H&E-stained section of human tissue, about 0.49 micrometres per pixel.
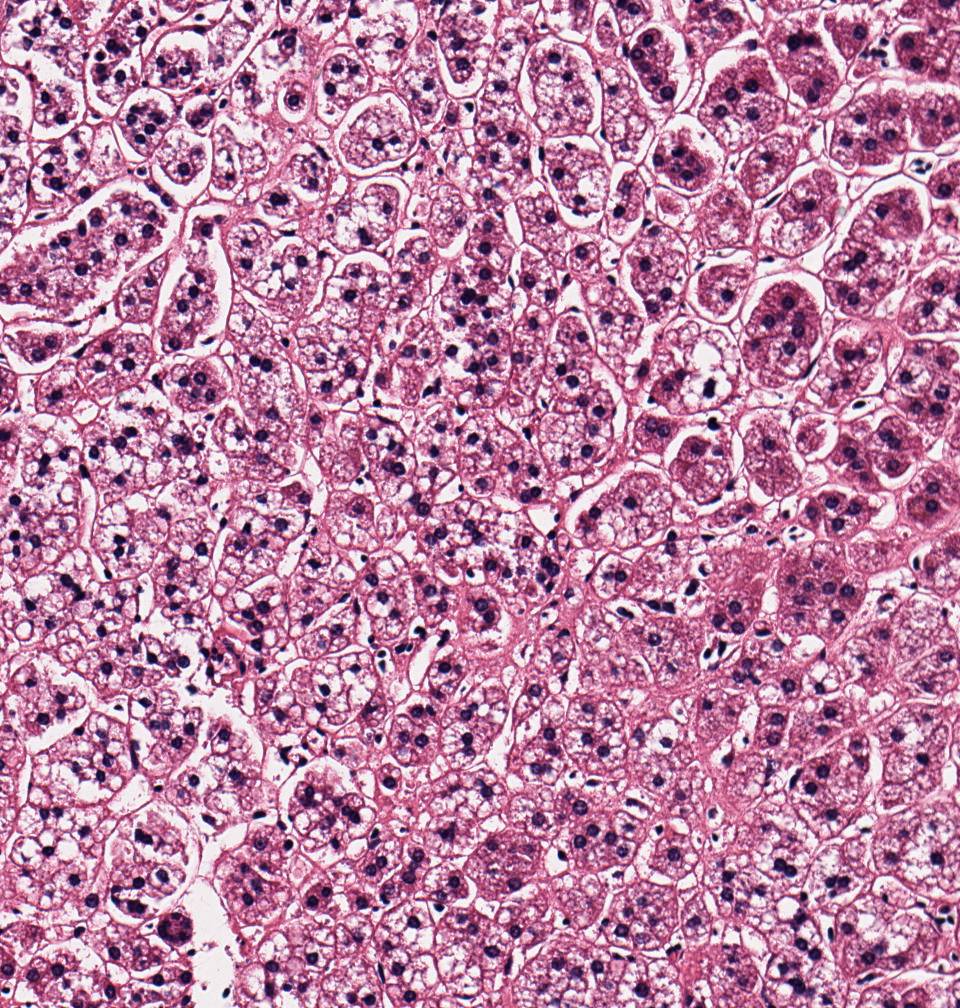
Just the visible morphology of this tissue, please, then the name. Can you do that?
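Cells lie in rounded nests and short cords separated by thin septa throughout the field. Most have abundant pale, foamy cytoplasm filled with many small clear vacuoles. Upper-right cells have more compact pink granular cytoplasm and fewer vacuoles than left-sided cells. Delicate thin-walled capillaries with flattened endothelial nuclei run between nests. The tissue is adrenal gland.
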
